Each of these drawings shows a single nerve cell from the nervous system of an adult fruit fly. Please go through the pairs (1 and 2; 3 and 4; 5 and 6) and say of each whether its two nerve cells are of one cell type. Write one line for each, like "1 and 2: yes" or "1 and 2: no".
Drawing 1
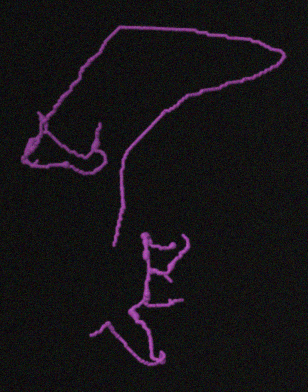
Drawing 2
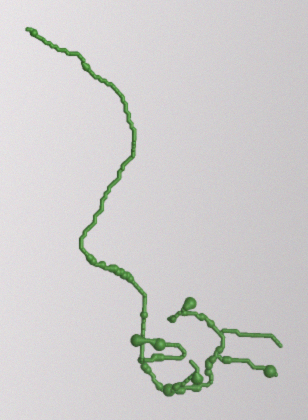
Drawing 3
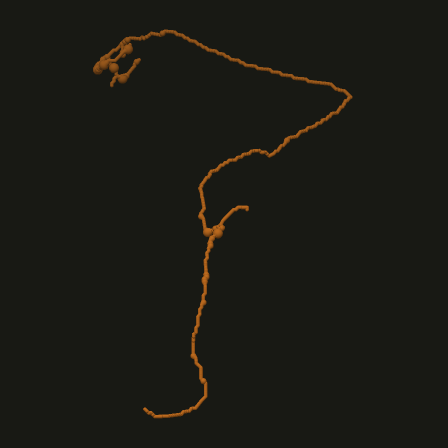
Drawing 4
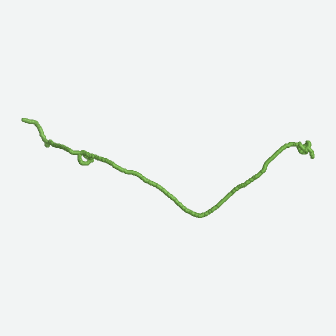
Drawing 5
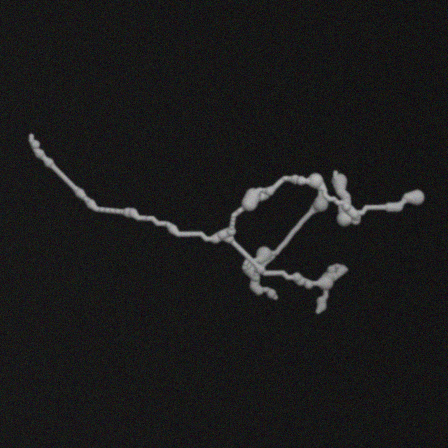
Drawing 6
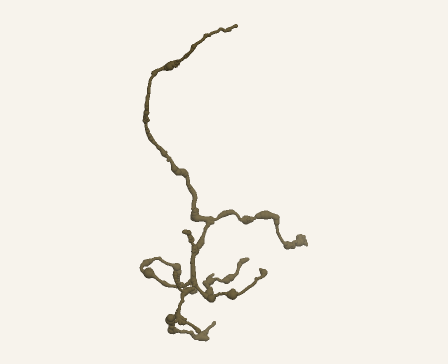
1 and 2: no
3 and 4: yes
5 and 6: yes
